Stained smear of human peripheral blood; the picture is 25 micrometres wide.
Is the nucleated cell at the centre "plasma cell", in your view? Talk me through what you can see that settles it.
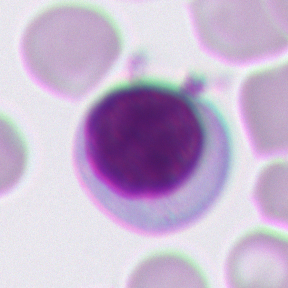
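No, this is a typical lymphocyte rather than a plasma cell. What decides it is the cytoplasm, which is pale bluish-grey.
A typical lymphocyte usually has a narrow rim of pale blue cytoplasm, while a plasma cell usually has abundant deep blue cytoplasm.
Next, the nucleus: it is round and about 10 micrometres across, with no nucleoli to be seen, and both points side with typical lymphocyte.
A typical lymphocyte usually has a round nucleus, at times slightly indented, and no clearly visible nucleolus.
The chromatin stains dark purple and looks dense, which would suit either name.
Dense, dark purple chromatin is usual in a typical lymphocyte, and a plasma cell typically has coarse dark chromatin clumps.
The outline is smooth and round, and no granules show in the cytoplasm.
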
